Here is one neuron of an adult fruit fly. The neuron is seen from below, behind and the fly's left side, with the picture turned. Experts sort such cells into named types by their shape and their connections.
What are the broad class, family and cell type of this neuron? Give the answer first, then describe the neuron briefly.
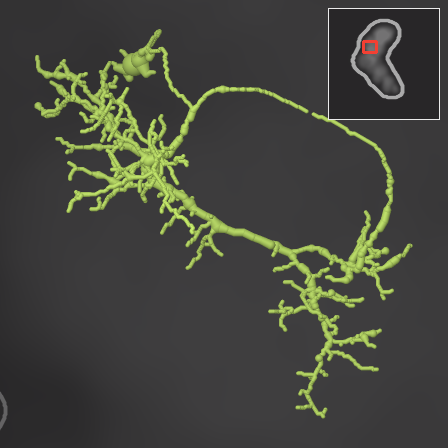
Its broad class is central-brain intrinsic neuron. Its family is hemilineage ALl1_ventral. The cell type is SAD064. Dozens of branch ends can be seen. In this view it is about as wide as it is tall.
